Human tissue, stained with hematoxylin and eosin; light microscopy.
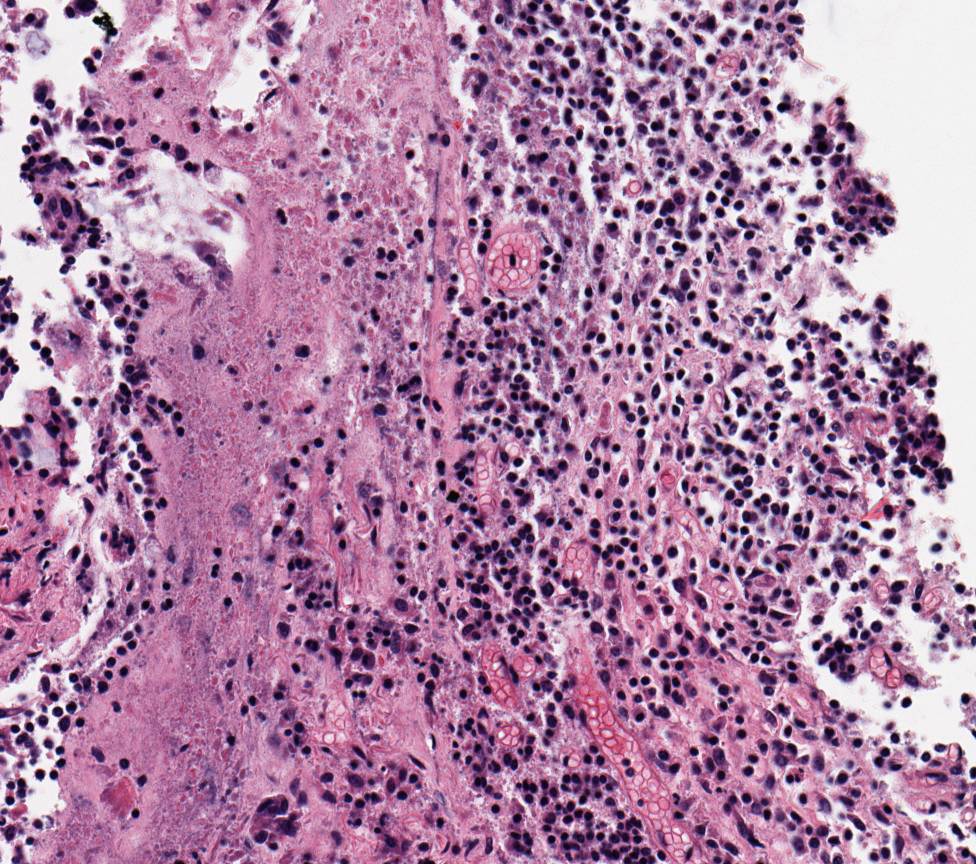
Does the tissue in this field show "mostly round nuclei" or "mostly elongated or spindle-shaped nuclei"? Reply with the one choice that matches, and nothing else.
Mostly round nuclei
